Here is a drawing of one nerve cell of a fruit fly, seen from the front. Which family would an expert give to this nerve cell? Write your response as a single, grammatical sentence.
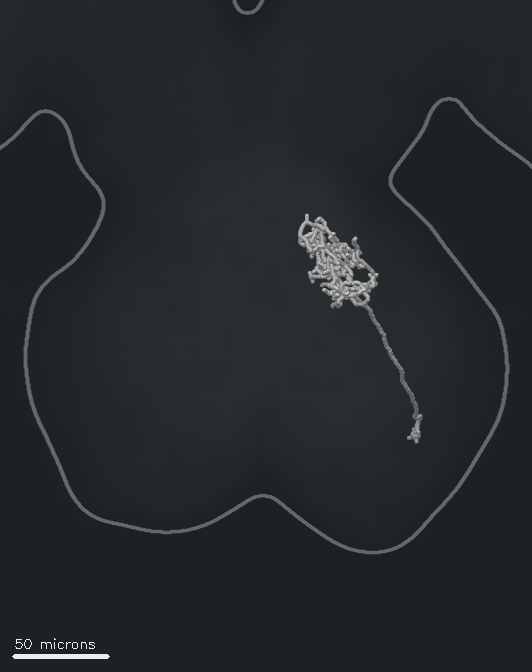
With respect to family, the nerve cell is hemilineage 16B.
